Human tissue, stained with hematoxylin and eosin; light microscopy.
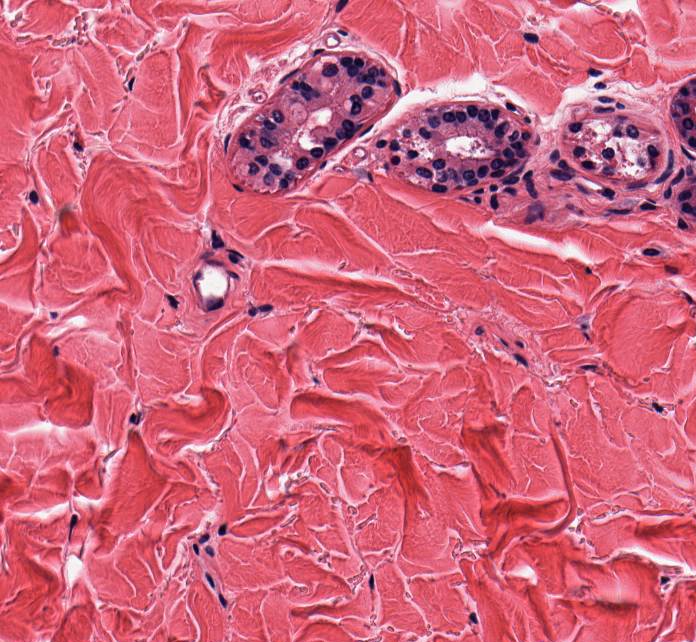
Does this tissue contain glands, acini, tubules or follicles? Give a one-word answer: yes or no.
Yes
